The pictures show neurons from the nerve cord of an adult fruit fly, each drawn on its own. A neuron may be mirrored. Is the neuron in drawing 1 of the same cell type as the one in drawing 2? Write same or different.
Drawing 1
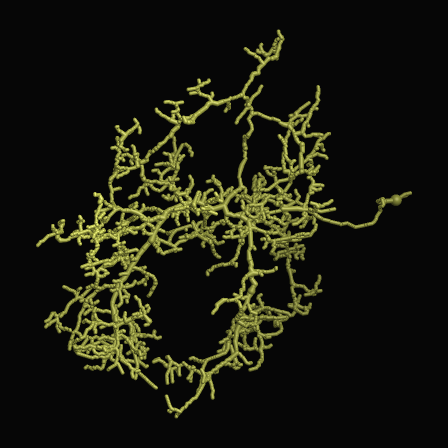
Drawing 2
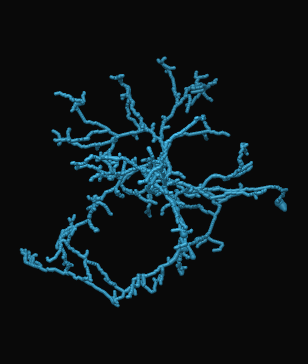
different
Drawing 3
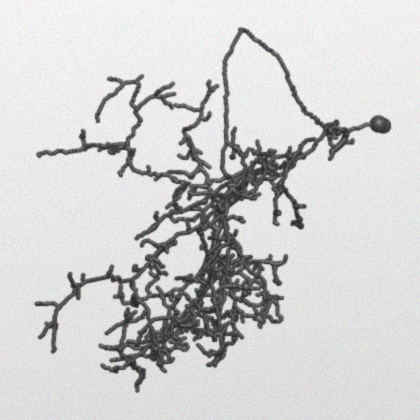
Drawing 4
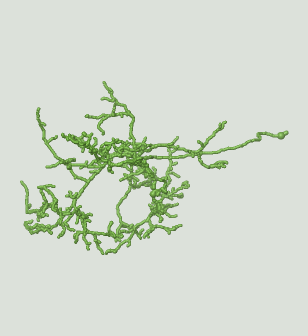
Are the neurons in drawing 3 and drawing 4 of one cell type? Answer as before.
same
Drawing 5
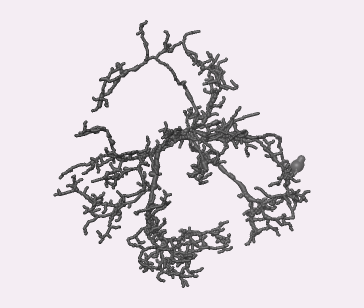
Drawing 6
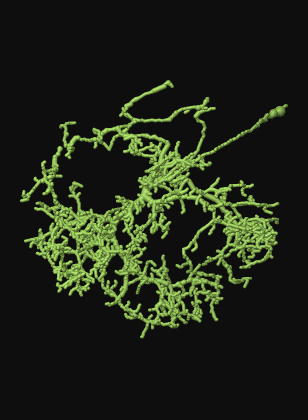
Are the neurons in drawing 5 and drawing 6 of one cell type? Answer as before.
same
